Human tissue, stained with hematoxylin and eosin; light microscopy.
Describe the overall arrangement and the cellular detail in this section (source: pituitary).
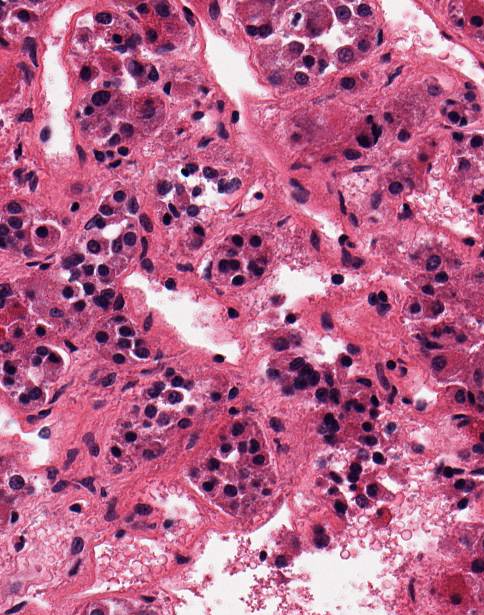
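Look across the whole field and you will see the cells gathered into nests, each set apart by thin pink fibrous septa. Now move to the lower right: in the white spaces there lie groups of red blood cells. Notice too that there are no fat cells in the field.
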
